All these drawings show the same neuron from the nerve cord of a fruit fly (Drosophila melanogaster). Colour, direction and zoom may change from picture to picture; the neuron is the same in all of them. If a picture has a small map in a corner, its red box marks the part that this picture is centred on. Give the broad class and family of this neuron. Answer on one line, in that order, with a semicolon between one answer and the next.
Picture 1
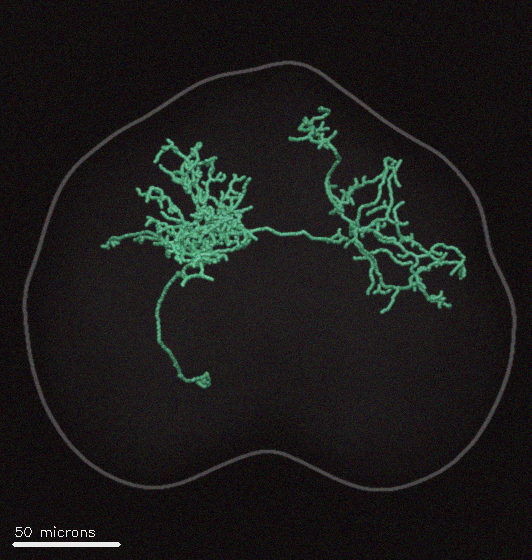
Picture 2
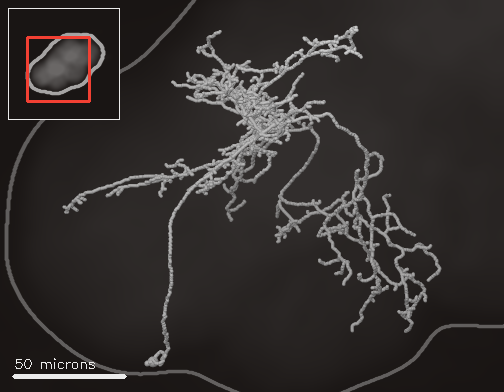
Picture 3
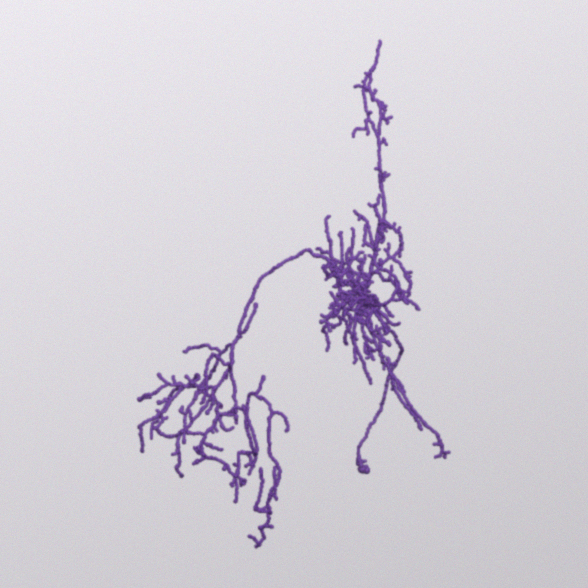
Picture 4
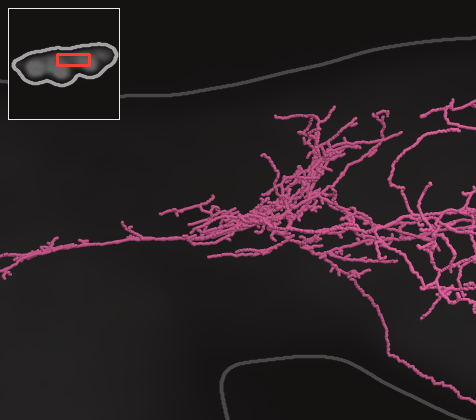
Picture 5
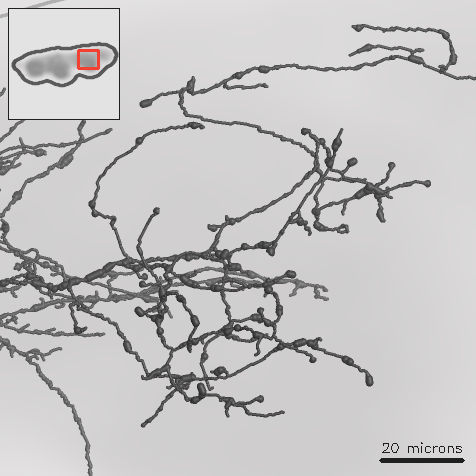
nerve-cord intrinsic neuron; hemilineage 07B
